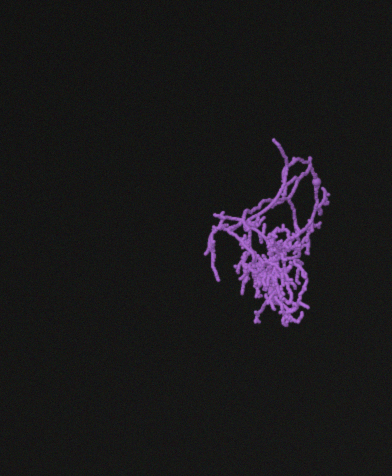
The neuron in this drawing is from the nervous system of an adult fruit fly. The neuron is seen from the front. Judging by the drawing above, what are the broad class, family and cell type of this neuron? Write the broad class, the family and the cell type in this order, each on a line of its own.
nerve-cord intrinsic neuron
hemilineage 11A
IN11A003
